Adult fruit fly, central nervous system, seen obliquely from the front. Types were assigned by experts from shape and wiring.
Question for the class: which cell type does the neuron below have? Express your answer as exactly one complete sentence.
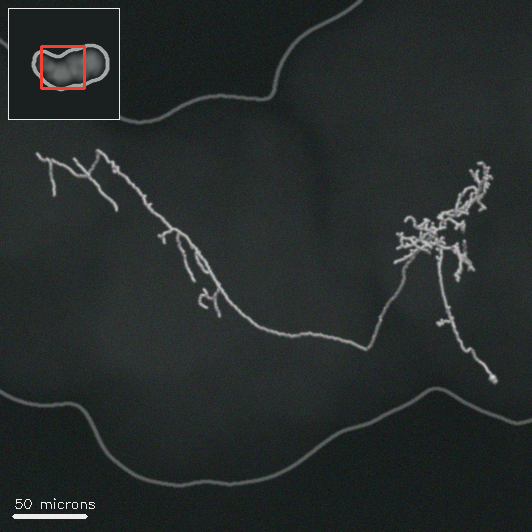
This neuron is of the type DNge017.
